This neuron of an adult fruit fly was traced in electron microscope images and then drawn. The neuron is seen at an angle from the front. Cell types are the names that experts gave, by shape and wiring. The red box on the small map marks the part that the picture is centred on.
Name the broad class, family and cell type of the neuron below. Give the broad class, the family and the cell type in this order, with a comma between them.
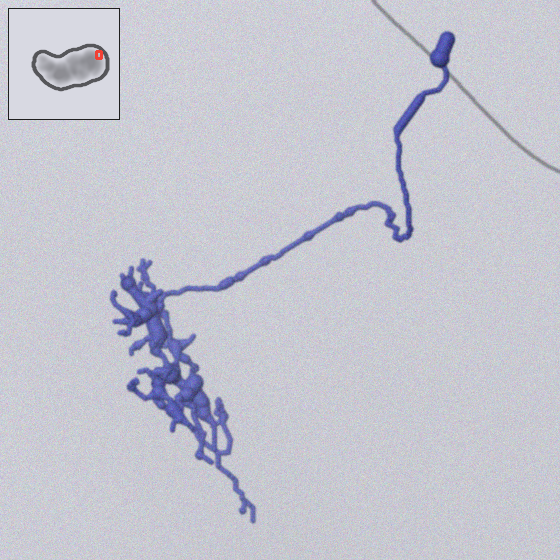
optic-lobe intrinsic neuron, Dm, Dm8b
